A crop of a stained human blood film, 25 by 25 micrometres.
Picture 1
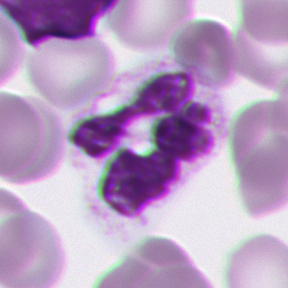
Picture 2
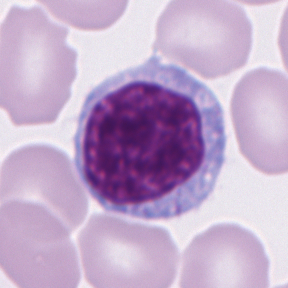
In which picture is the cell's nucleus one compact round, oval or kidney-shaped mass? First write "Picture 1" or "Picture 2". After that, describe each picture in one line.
Picture 2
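In picture 1: The chromatin is dense and dark purple throughout the lobes.
In picture 2: The nucleus is round, without an indentation.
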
